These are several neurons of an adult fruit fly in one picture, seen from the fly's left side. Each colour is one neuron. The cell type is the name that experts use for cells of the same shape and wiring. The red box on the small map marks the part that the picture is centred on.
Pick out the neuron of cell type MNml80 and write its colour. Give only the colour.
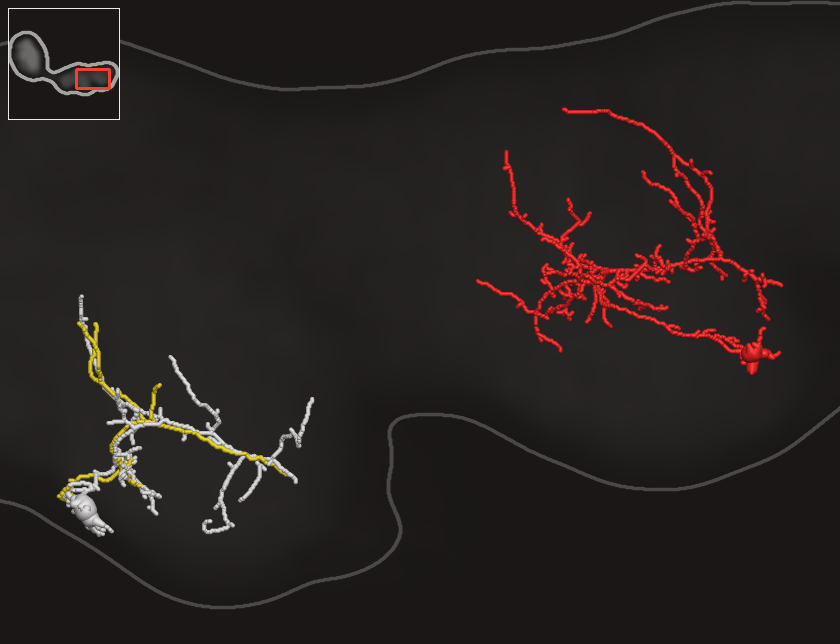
white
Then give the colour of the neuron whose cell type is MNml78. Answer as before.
yellow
